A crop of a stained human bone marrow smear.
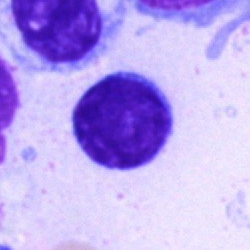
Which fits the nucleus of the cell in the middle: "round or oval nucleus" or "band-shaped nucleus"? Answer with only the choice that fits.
Round or oval nucleus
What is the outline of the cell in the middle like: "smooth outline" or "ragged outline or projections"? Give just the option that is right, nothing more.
Smooth outline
